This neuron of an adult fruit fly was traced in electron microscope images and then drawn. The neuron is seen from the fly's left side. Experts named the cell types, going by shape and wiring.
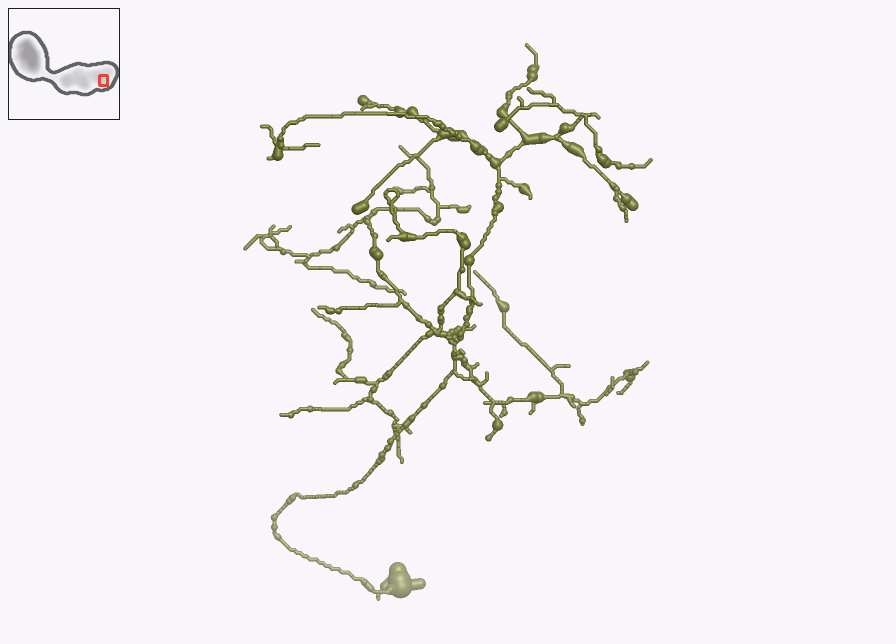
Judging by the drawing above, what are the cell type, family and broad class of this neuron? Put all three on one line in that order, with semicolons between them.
IN13B099; hemilineage 13B; nerve-cord intrinsic neuron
